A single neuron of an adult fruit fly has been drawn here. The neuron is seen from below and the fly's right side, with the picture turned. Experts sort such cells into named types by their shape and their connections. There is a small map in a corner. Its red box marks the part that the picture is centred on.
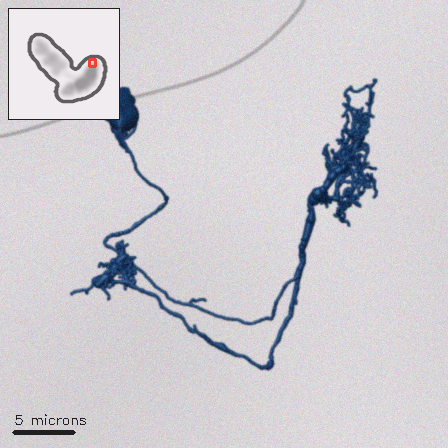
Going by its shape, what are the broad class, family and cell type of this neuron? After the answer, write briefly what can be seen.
It is an optic-lobe intrinsic neuron. The family is T. The cell type is T4d. It lies in the brain. From left to right in the picture it spans about 25 microns. The picture shows dozens of branch ends.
